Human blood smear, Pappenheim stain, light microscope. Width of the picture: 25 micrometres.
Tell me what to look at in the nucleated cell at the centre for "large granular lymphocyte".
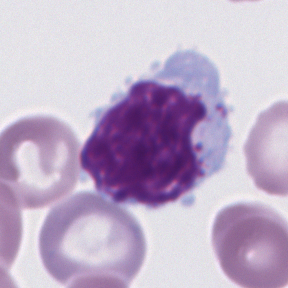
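Notice first where the nucleus sits: toward the lower left of the cell, which goes with a large granular lymphocyte.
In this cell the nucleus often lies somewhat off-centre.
The nucleus is about 11 micrometres across and fills about 70% of the cell's area. Its outline has a shallow notch on the right side, and that fits too.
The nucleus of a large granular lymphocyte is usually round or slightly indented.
Elsewhere, though, the outline is irregular rather than round. Now the granules: a few small reddish-purple ones sit near the right edge of the cytoplasm, as expected.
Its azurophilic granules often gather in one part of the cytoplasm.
The cytoplasm itself is pale blue and lies mainly as a crescent on the upper right, and the cell border carries small irregular projections, most visible along that upper right edge.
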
